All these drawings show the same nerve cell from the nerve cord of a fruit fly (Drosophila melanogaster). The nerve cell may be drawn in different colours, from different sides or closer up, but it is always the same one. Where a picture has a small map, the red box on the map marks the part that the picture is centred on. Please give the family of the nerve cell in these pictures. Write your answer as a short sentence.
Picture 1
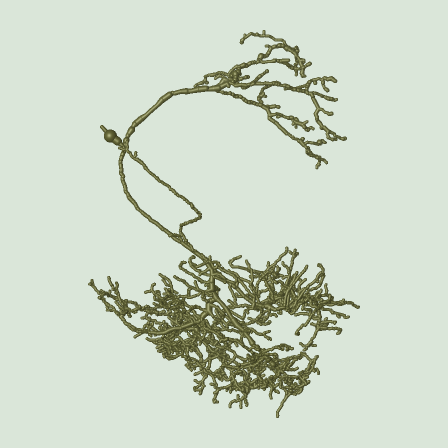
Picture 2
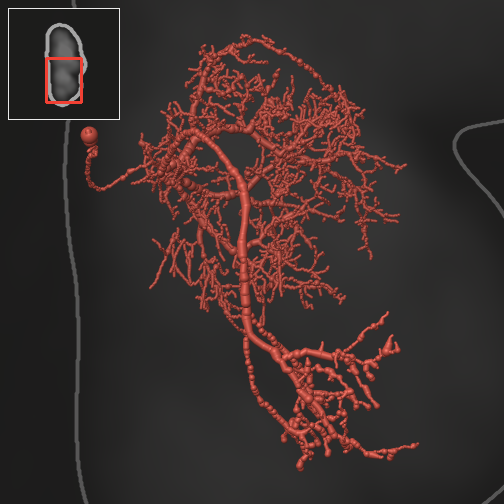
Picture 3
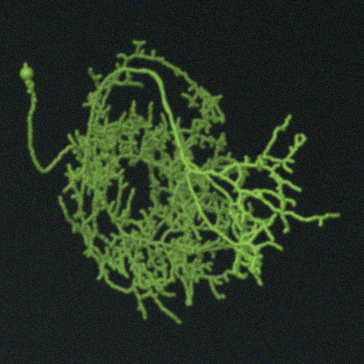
The family is hemilineage 19B.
